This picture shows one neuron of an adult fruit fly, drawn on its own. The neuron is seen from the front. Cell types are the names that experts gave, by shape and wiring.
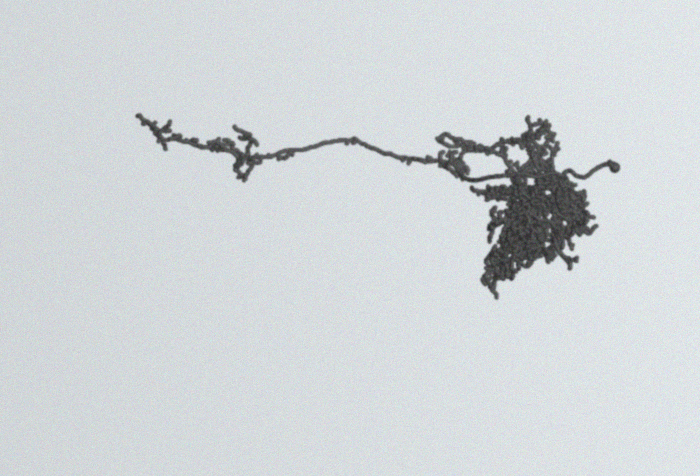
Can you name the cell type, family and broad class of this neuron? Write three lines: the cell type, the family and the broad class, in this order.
AVLP433_b
hemilineage VLPl2_medial
central-brain intrinsic neuron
